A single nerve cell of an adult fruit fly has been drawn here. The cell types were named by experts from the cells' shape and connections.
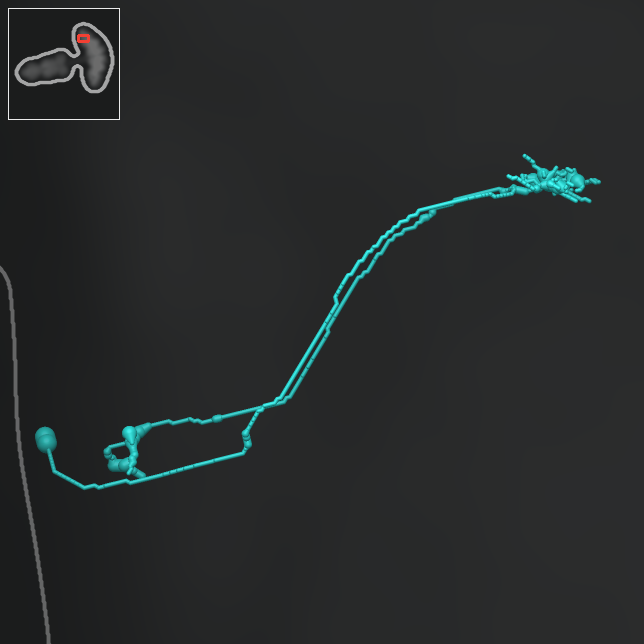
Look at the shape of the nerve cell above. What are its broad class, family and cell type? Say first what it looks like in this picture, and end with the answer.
It is in the brain and does not reach the nerve cord. As drawn here it is wider than it is tall. Its broad class is optic-lobe intrinsic neuron. The family is T. The cell type is T4d.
